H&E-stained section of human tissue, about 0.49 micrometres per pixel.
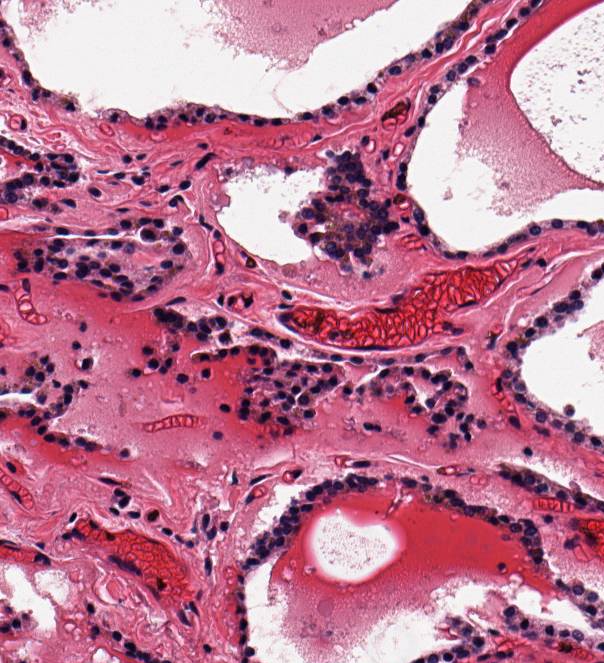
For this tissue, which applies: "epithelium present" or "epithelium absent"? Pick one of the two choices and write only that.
Epithelium present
